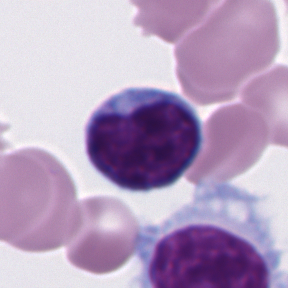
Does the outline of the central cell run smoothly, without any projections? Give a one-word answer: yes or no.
Yes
